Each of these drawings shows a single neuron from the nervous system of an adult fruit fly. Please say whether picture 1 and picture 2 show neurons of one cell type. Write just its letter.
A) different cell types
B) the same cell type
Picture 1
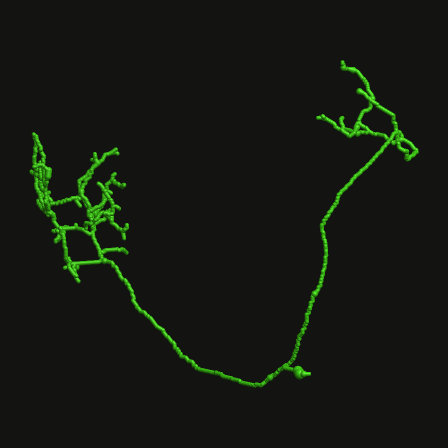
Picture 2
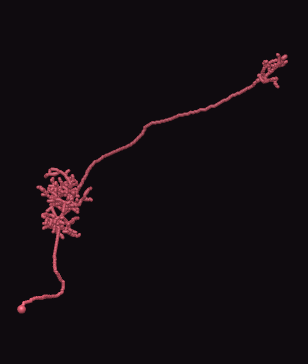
A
